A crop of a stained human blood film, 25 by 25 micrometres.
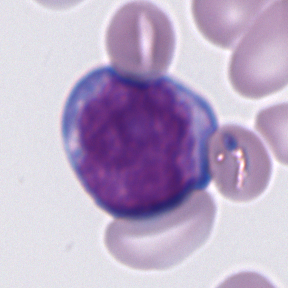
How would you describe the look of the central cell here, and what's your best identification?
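The edge first: the outline is dented where neighbouring red cells press against it. The cytoplasm is scant, just a narrow rim around a large nucleus, and I can't make out any granules in it. On the red cell to its right lies a bright white refractile streak. This, then, is a myeloblast.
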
